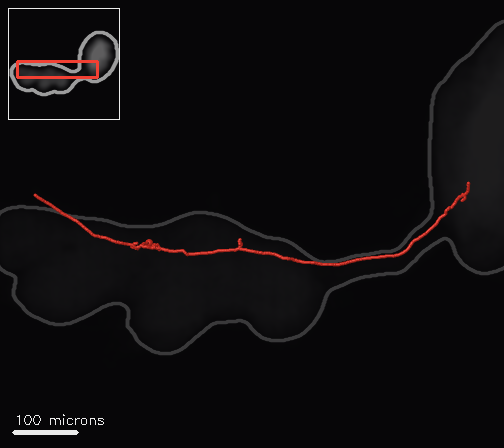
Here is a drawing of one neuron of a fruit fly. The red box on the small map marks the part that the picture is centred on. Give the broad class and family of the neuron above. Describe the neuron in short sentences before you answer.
From left to right in the picture it spans about 700 microns. It has a dozen or fewer branch ends. It is a sensory neuron ascending to the brain. The name of its family is class mechanosensory proprioceptive.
